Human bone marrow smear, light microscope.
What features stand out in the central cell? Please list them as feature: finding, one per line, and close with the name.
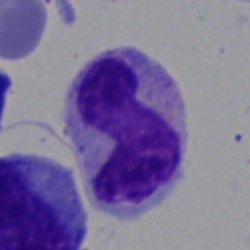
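Nucleus: curved, deeply indented on its left side
Chromatin: dark purple, coarsely clumped rather than fine and even
Nucleoli: none seen
Vacuoles: no clear ones in the cytoplasm
Cell type: band neutrophil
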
